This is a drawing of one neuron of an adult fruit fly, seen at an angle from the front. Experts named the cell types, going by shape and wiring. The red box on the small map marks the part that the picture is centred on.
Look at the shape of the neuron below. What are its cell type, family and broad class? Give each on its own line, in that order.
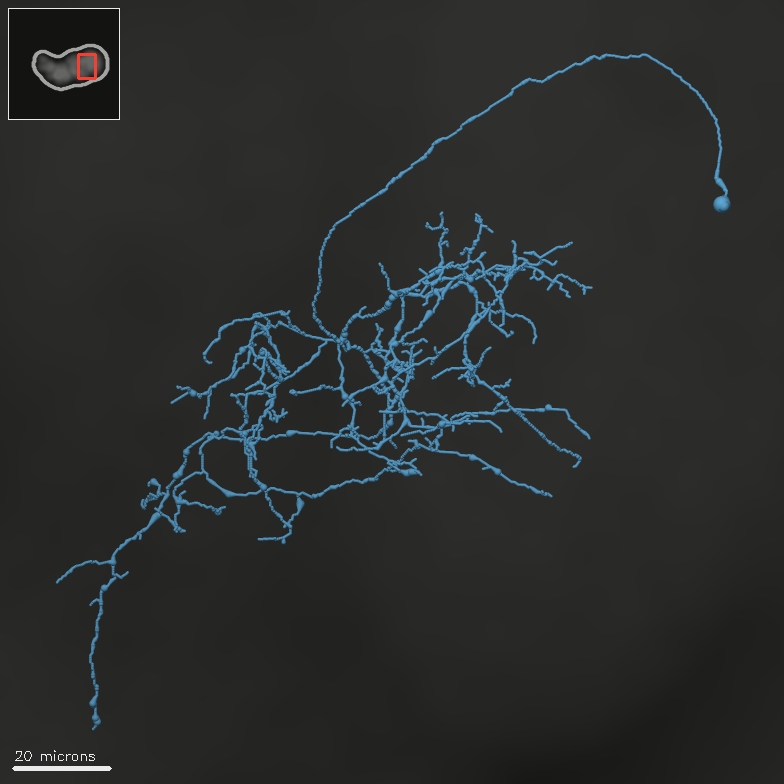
LAL021
hemilineage AOTUv1_ventral
central-brain intrinsic neuron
